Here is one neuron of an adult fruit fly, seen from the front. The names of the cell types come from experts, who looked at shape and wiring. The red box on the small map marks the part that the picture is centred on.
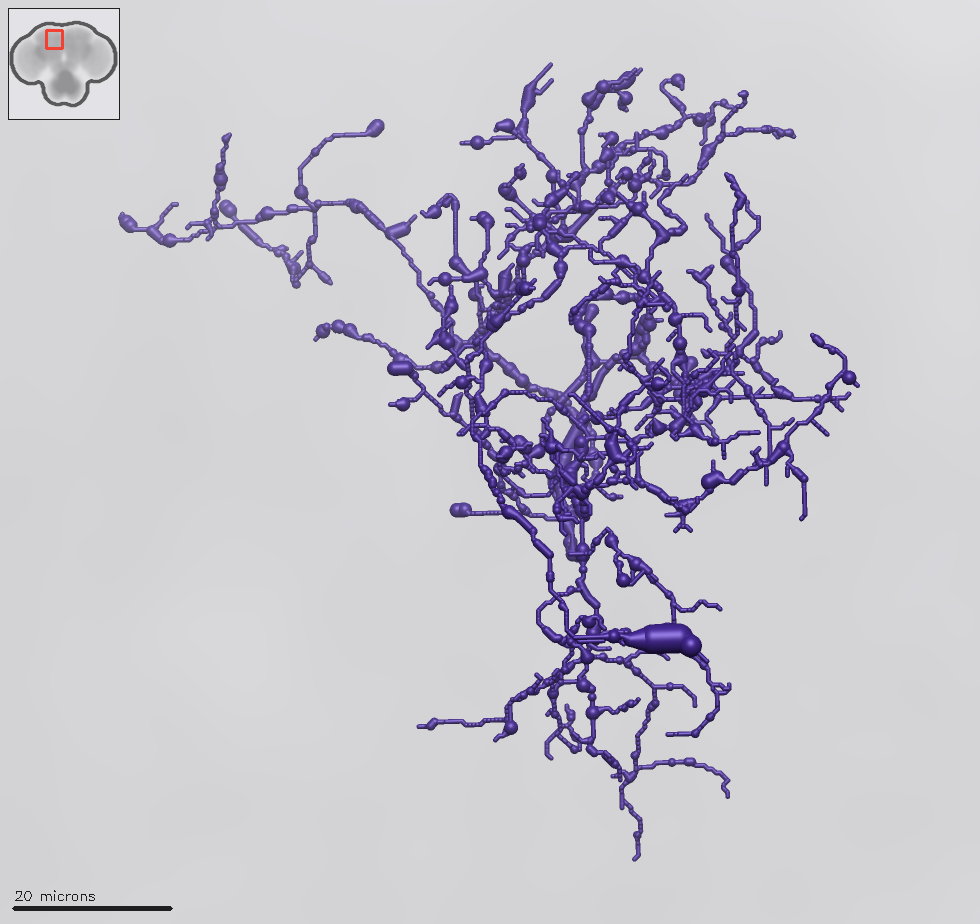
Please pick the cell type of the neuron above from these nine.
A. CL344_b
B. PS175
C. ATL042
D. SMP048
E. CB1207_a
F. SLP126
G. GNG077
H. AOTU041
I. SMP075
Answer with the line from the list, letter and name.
I. SMP075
